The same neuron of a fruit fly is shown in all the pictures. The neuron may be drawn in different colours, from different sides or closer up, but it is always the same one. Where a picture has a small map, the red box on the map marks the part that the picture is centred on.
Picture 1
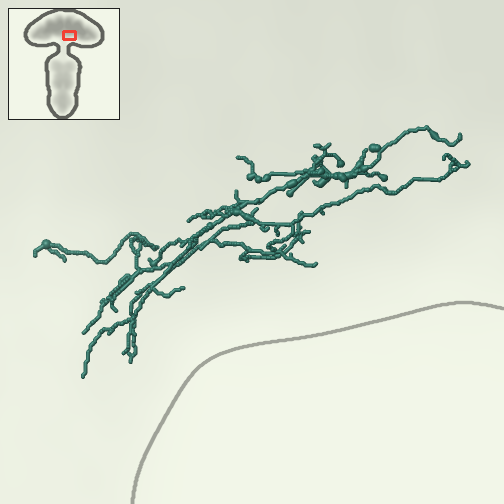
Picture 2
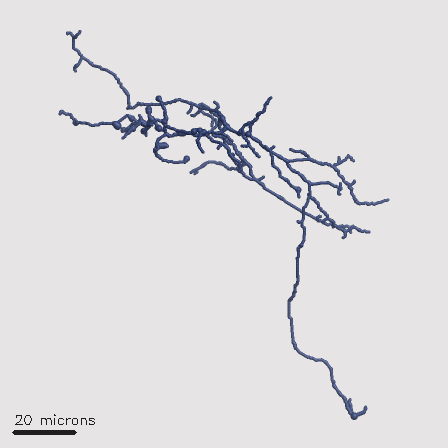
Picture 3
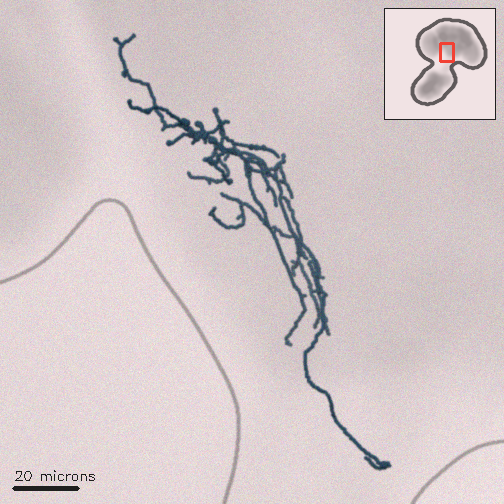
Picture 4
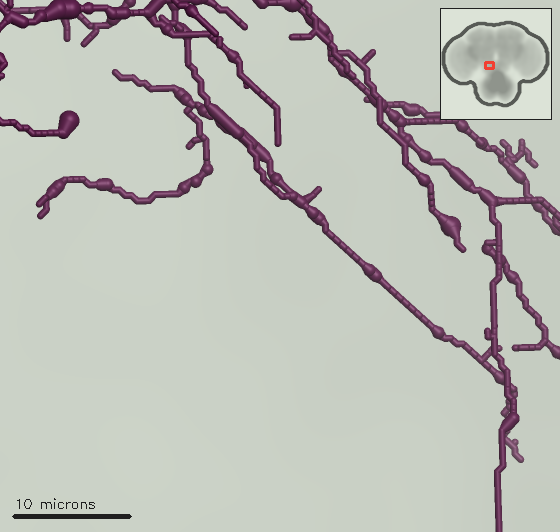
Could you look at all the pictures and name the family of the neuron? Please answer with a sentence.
The family is hemilineage LB3.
